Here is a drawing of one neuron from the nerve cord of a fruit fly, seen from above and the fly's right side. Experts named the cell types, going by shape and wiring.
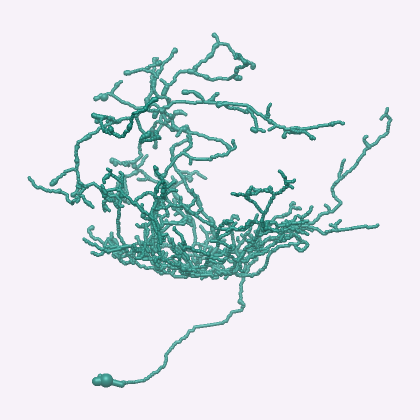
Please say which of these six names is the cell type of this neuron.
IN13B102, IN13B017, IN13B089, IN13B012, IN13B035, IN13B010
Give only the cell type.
IN13B017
